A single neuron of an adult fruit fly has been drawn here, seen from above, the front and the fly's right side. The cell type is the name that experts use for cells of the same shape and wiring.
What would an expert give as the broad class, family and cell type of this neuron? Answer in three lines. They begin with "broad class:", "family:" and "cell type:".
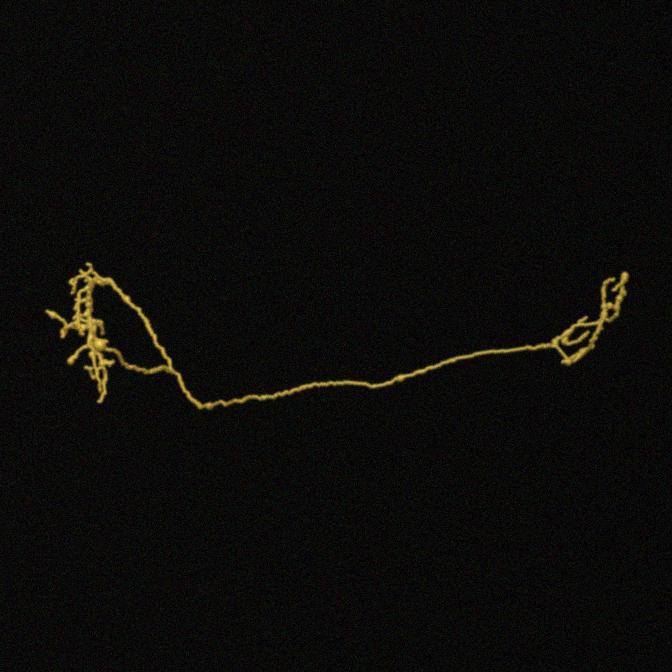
broad class: visual projection neuron
family: hemilineage VPNd2
cell type: LC10c-2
